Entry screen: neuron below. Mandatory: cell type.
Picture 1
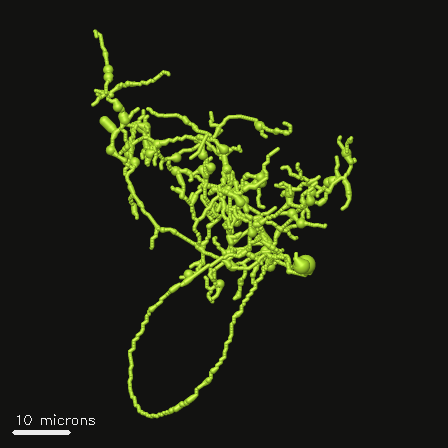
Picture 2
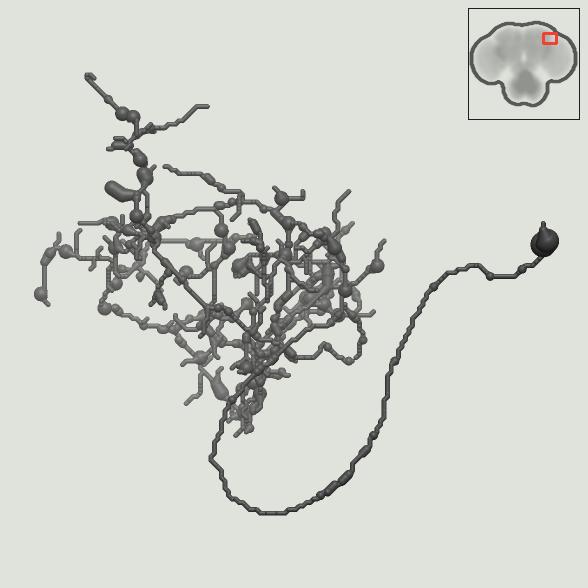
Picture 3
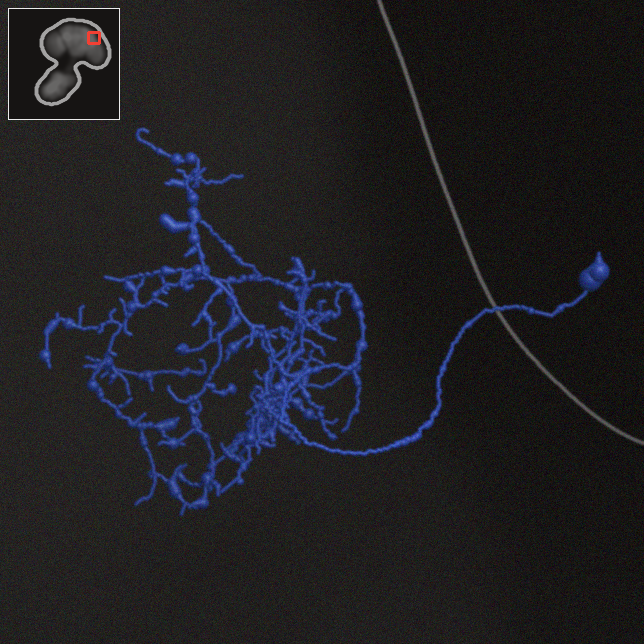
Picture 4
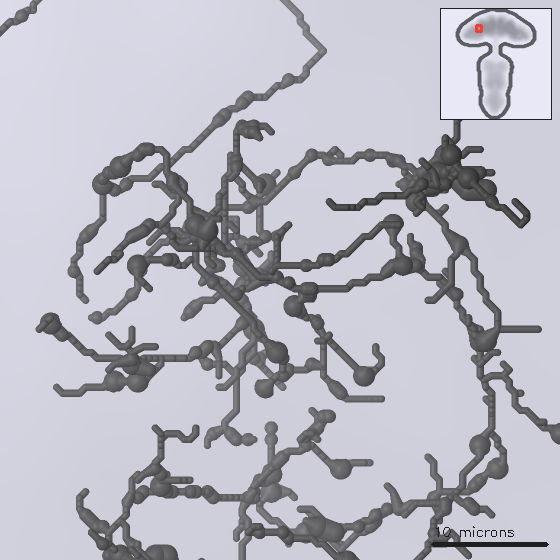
CB2678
